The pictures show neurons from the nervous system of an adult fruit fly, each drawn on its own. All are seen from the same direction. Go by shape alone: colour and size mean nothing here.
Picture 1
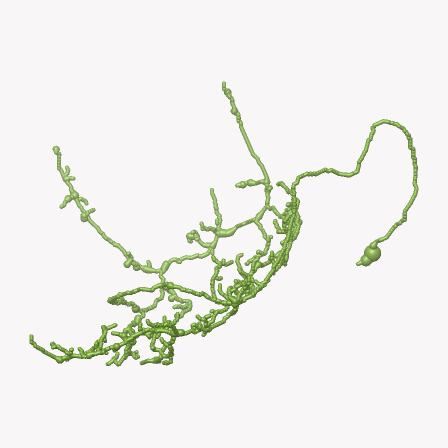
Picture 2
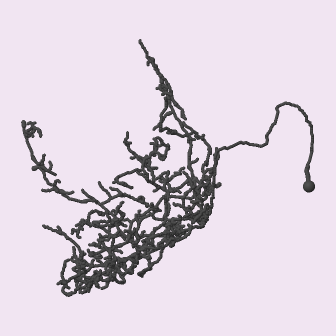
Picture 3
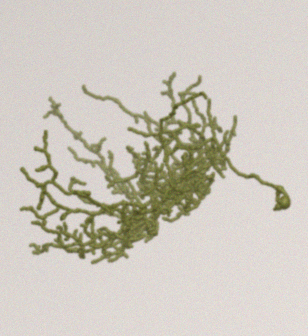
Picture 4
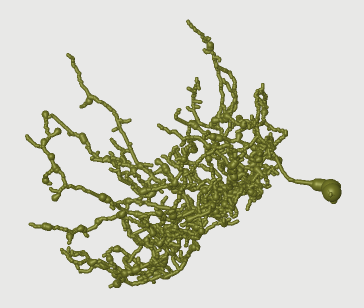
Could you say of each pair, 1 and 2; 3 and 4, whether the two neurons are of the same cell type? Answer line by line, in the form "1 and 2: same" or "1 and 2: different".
1 and 2: same
3 and 4: same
